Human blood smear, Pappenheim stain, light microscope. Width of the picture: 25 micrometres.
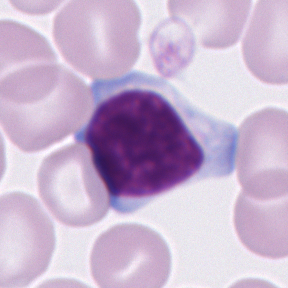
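Typical lymphocyte at the centre of the field. First, the cytoplasm is pale blue. Second, its rim is wider on the right side of the nucleus than on the left. Third, it contains no visible granules, and fourth, it shows no vacuoles.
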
